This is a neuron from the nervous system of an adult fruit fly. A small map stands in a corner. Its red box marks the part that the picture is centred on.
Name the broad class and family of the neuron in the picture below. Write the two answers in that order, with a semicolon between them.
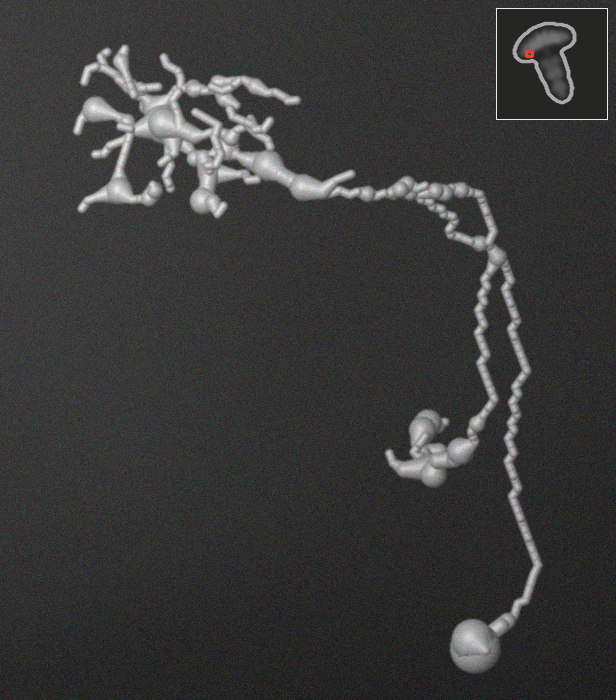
optic-lobe intrinsic neuron; T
